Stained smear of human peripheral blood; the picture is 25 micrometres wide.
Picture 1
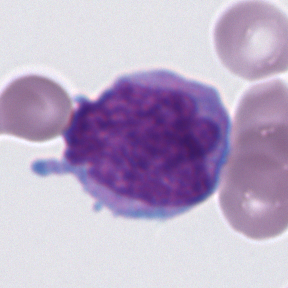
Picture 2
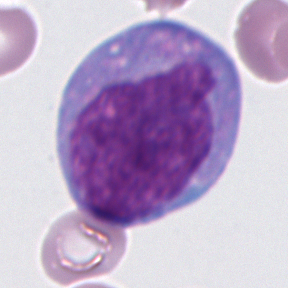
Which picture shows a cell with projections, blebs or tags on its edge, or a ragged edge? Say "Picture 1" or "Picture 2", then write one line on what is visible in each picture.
Picture 1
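In picture 1: A small blue cytoplasmic bleb projects outward from the lower left side of the cell.
In picture 2: The cell outline is a smooth oval.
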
